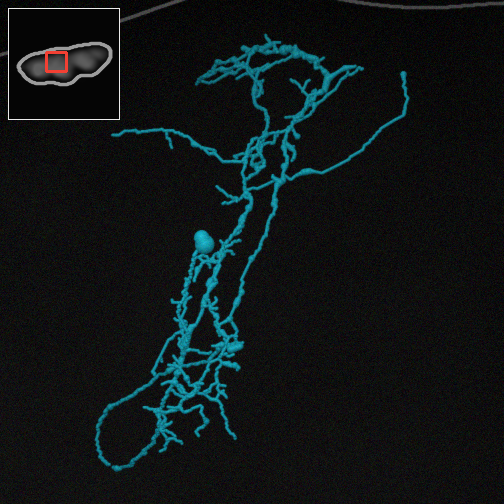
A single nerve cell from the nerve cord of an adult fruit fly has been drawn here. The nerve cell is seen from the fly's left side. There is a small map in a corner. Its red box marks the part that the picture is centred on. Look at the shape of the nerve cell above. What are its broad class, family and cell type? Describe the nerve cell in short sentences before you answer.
The picture shows dozens of branch ends. In this view it is taller than it is wide. It is a nerve-cord intrinsic neuron. Its family is hemilineage 17A. It is of cell type IN17A097.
